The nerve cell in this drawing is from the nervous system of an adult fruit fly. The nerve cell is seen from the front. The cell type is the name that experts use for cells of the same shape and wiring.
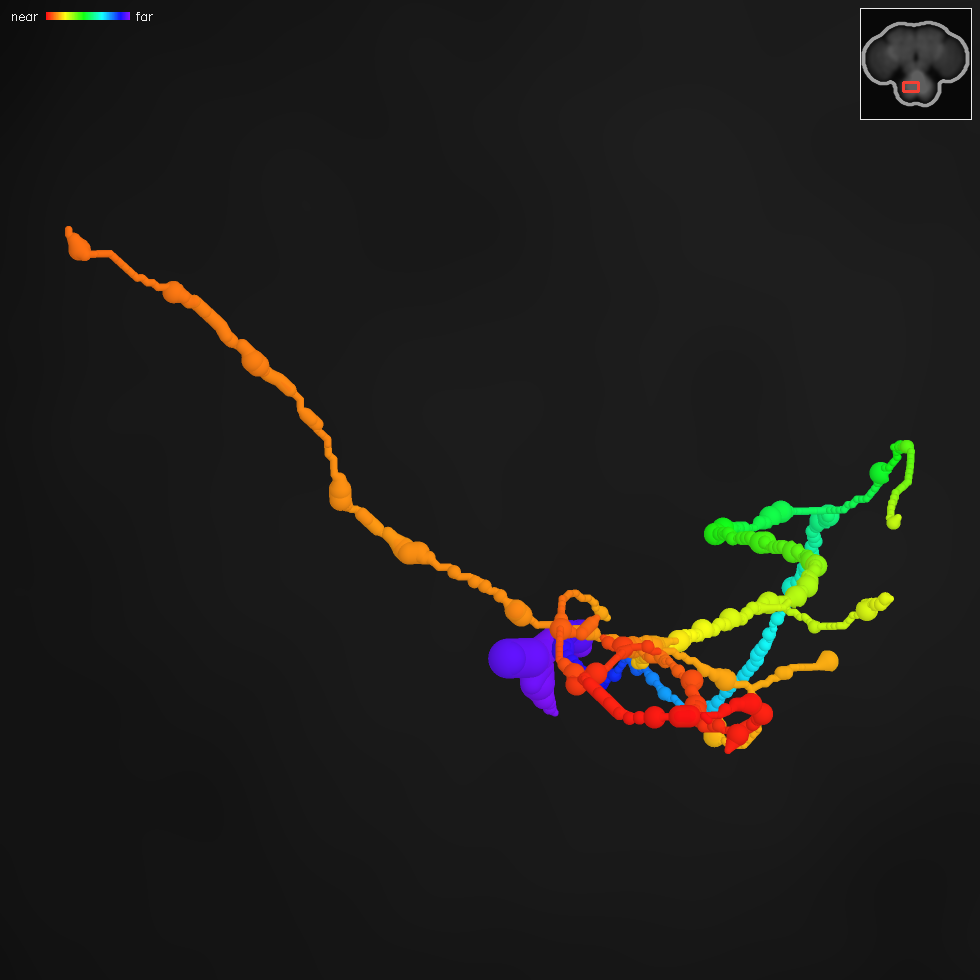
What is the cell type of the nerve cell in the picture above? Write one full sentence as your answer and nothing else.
The cell type of the nerve cell here is SNpp42.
